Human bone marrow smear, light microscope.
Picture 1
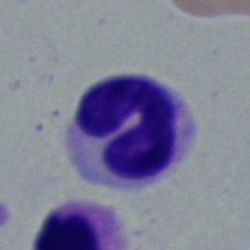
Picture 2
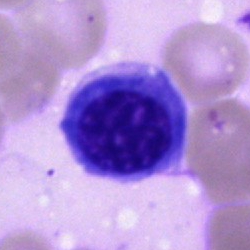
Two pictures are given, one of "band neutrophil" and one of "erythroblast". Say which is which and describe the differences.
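Let me sort these out: the first picture holds a band neutrophil, the second an erythroblast. In the first, the nucleus is a thick curved band bent into a horseshoe, with its notch opening toward the lower left.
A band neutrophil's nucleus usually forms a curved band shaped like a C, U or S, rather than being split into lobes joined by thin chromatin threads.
Its chromatin stains dark purple and looks dense and clumped, and I can find no nucleoli.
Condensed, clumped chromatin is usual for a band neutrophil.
Around that nucleus the cytoplasm is pale lilac, within a round, smooth outline. Now the second cell: its outline is roughly round and smooth as well, but the cytoplasm forms only a narrow rim around the nucleus, and that rim is deep blue rather than pale lilac. No granules show in it. Here the chromatin is dark and coarsely clumped, with small paler spots between the clumps.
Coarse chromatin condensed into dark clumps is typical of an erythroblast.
So dark, clumped chromatin turns up in both cells; the difference lies in the horseshoe-shaped nucleus and pale lilac cytoplasm of the first against the narrow deep blue rim of the second. Red cells lie close against the erythroblast on its upper right and right sides.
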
